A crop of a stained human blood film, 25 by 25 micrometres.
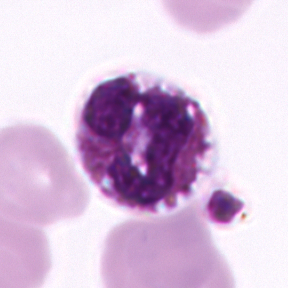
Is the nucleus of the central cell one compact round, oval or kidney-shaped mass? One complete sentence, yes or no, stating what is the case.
No, this cell has a lobed nucleus rather than a single undivided one.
